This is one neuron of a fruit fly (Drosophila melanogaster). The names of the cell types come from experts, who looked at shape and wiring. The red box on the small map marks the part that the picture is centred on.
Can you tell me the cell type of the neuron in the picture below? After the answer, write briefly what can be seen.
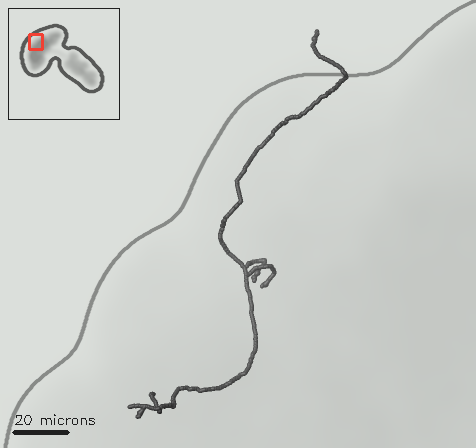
It is of cell type ORN_DM3. This is a sensory neuron entering the brain. It is in the brain and does not reach the nerve cord. No cell body is drawn. It has a dozen or fewer branch ends.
